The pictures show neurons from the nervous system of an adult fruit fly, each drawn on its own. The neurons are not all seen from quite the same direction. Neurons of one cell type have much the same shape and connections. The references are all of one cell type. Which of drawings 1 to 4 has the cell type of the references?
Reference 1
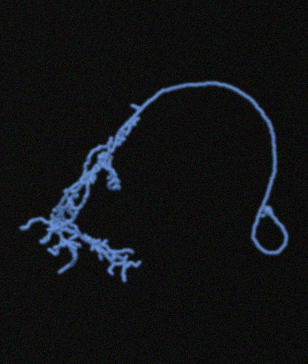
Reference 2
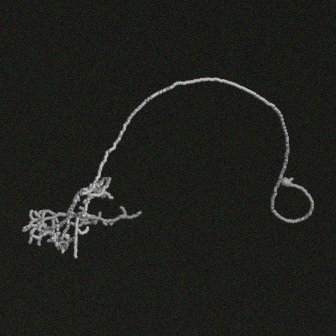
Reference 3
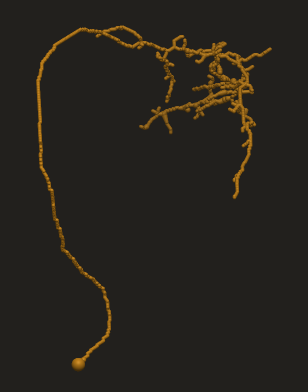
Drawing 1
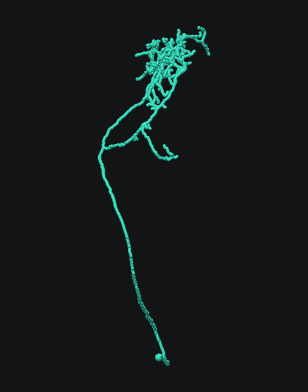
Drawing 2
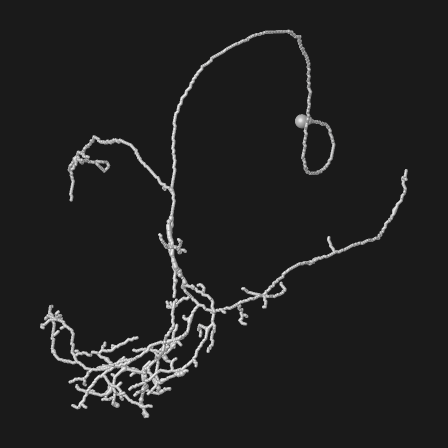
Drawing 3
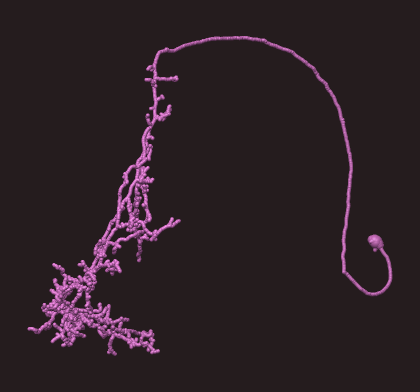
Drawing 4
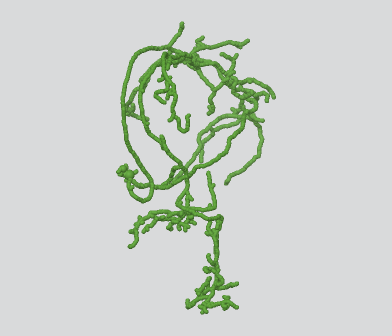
3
